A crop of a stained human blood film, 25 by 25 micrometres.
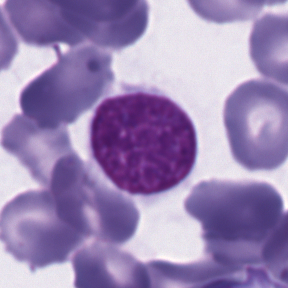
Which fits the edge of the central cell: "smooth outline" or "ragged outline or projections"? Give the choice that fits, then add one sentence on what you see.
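Smooth outline. The cell edge is smooth, without projections.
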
